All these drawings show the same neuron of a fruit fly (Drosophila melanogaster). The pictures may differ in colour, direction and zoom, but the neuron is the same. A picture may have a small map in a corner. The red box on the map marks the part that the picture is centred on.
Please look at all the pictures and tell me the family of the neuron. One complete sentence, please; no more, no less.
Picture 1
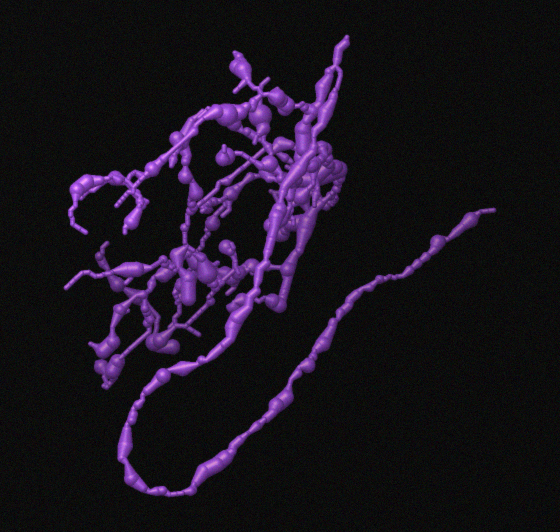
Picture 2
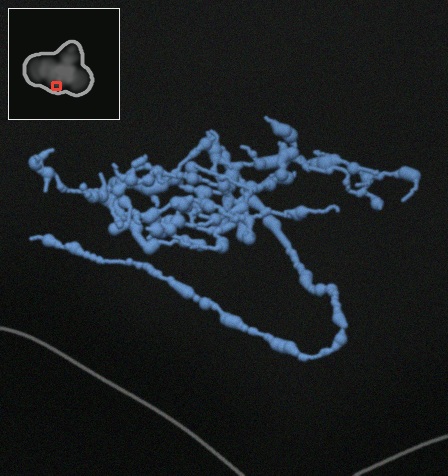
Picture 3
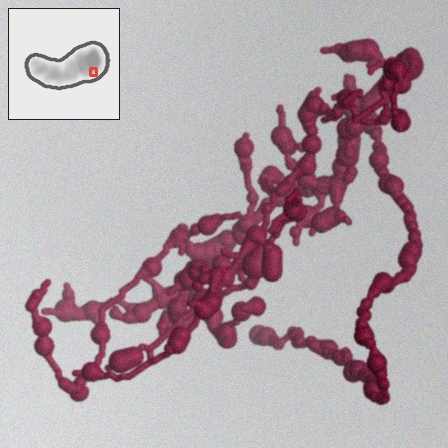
Within family ENS is found this neuron.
